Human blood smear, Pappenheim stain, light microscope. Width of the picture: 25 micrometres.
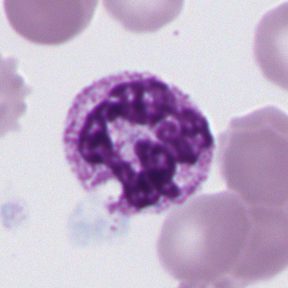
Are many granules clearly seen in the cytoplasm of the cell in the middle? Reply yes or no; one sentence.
Yes, there is a large number of visible granules in the cell's cytoplasm.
